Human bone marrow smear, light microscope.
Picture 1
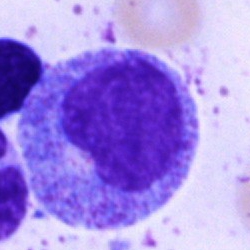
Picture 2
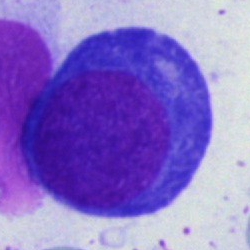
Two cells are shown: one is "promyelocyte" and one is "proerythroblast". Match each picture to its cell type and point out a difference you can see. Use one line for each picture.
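The cell in picture 1 is a promyelocyte. Many fine purple-red granules are scattered through the cytoplasm.
The cell in picture 2 is a proerythroblast. No granules are visible in the cytoplasm.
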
